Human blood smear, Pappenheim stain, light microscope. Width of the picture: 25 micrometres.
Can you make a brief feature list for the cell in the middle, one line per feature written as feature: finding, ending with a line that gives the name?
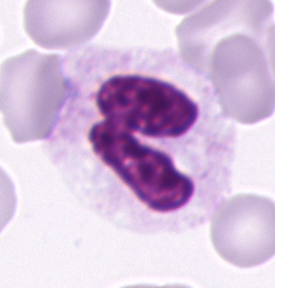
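Outline: roughly round
Nucleus: two thick limbs joined at the left, the gap between them opening to the right
Nucleoli: none visible
Cytoplasm: fine, faint lilac granules scattered throughout
Name: segmented neutrophil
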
